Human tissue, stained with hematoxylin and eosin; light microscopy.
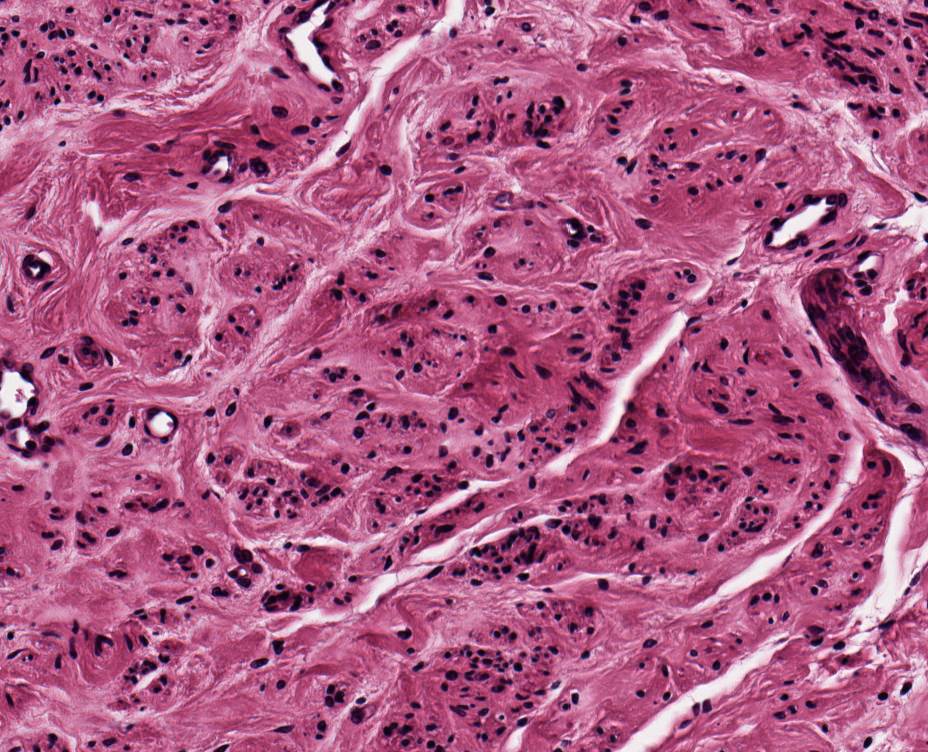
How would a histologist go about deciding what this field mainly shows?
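Dense connective tissue. Nuclei small, dark, fairly uniform in size. A few small thin-walled vessels with open lumens between bundles, mostly near the left and right edges.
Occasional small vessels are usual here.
No epithelium, glands or fat cells in the field.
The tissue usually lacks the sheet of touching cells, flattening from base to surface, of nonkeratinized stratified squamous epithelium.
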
